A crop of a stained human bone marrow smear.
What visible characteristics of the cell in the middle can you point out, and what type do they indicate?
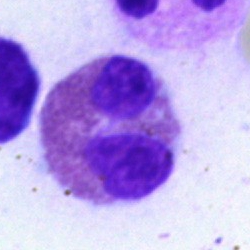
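The nucleus comes in two separate lobes, one sitting above the other, and the lower lobe is the larger of the two. Both lobes are placed toward the right side of the cell. The cytoplasm shows a fine granular texture from edge to edge. The cell is an eosinophil.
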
